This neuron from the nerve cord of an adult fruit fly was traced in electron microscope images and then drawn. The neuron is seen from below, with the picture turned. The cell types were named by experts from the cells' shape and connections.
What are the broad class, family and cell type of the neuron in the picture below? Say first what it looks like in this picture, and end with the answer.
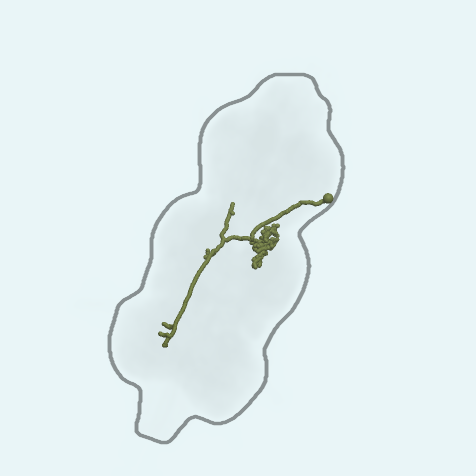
As drawn here it is about as wide as it is tall. It is a nerve-cord intrinsic neuron. Its family is hemilineage 08B. It is of cell type IN08B088.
